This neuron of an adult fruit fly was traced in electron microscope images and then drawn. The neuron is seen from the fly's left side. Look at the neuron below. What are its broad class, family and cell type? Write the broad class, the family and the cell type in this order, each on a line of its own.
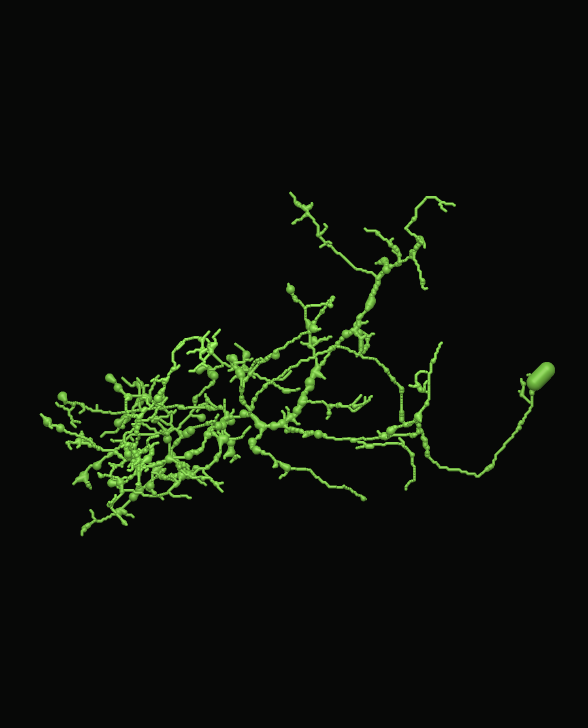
nerve-cord intrinsic neuron
hemilineage 21A
IN21A047_e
